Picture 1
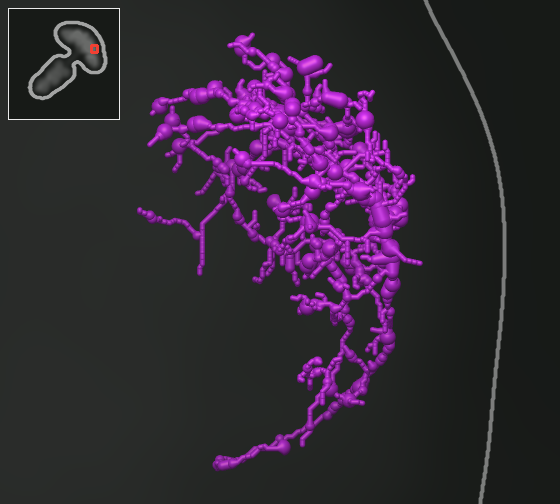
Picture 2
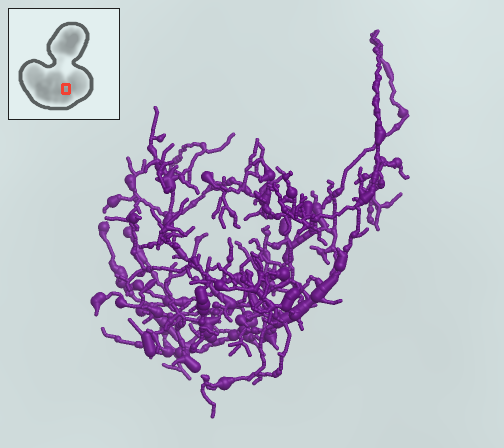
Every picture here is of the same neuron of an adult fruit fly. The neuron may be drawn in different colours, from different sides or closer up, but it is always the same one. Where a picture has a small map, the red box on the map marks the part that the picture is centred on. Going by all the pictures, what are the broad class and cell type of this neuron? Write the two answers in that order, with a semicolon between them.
central-brain intrinsic neuron; CB1287_b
